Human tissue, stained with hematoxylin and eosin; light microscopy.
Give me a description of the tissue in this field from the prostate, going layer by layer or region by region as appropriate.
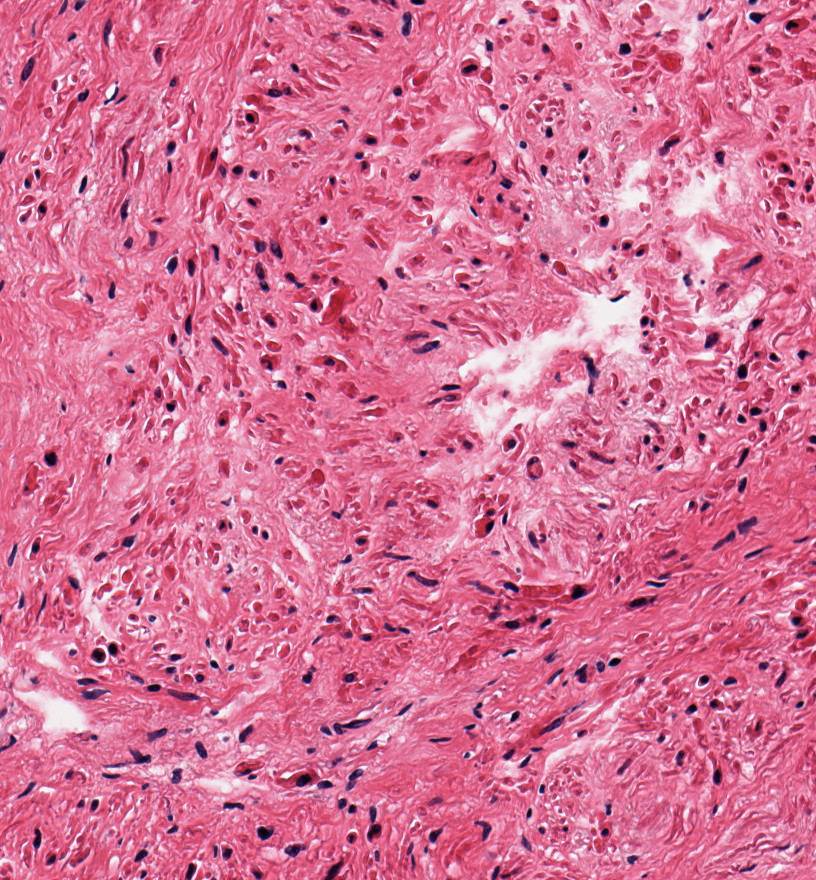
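Spindle cells in fascicles, running in many different directions across the whole field. No epithelium or glands present. Lower right: band of lengthwise-cut cells, running from lower left toward upper right. Irregular white clefts just right of and above centre.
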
